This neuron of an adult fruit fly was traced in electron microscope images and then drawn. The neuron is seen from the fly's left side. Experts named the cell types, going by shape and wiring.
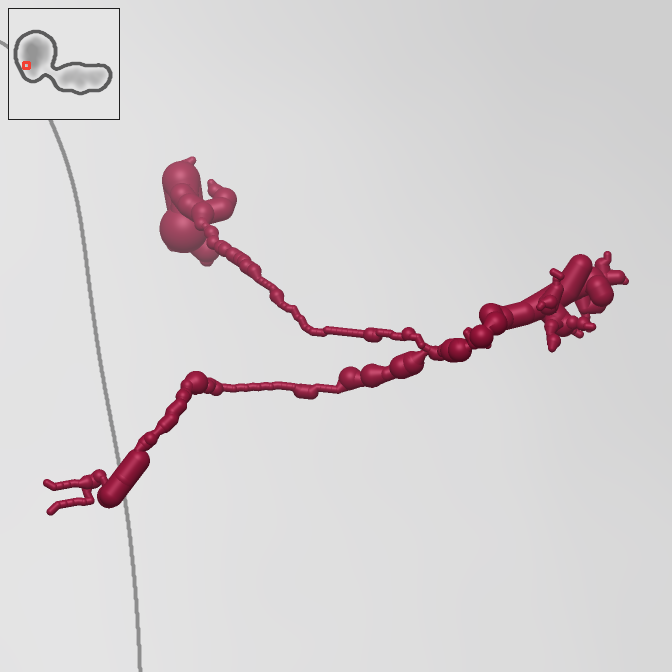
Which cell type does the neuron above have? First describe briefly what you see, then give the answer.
As drawn here it is wider than it is tall. This is an optic-lobe intrinsic neuron. It is of cell type T1.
